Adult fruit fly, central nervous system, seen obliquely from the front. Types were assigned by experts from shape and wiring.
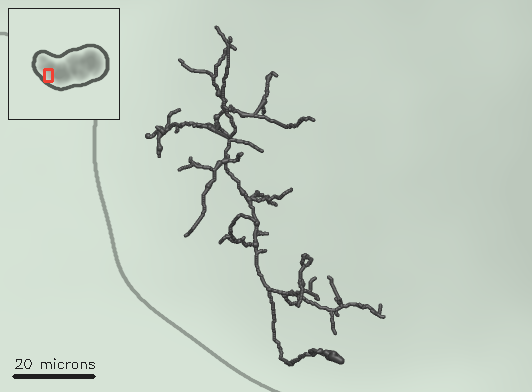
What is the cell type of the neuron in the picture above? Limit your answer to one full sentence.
This neuron is classified under the cell type IN13A045.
